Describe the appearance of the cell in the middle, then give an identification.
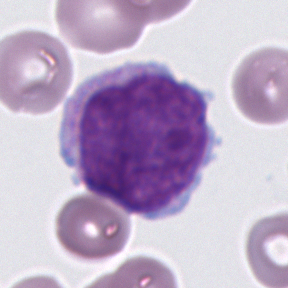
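First, the cytoplasm: pale blue, with no vacuoles. Second, its rim is widest on the left side of the cell. Third, the outer edge of the cytoplasm is ragged, bearing small frayed projections. Conclusion: atypical promyelocyte.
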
